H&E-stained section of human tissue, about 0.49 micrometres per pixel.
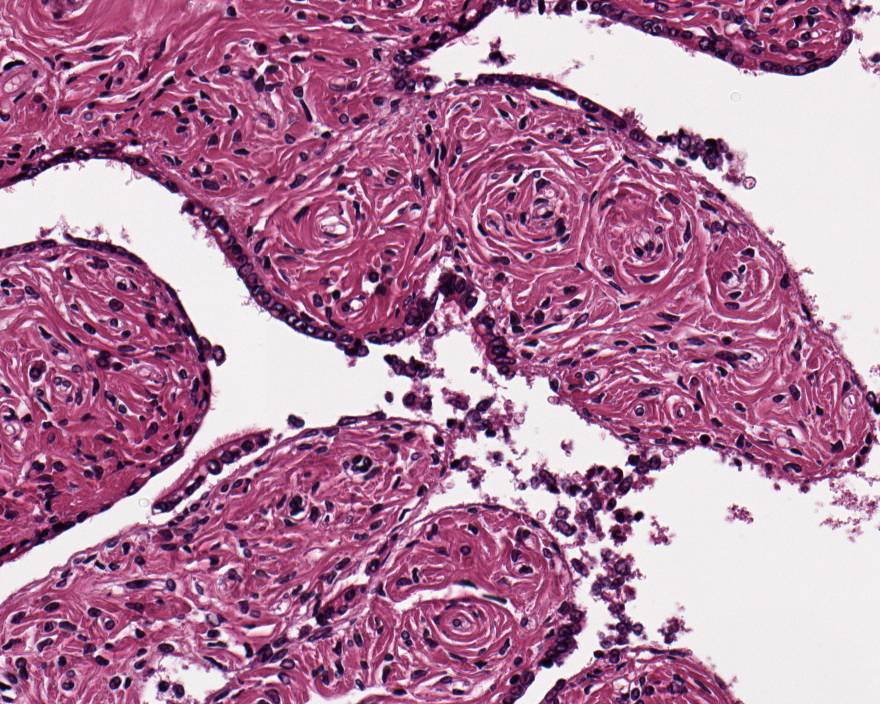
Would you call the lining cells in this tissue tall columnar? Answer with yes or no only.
No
